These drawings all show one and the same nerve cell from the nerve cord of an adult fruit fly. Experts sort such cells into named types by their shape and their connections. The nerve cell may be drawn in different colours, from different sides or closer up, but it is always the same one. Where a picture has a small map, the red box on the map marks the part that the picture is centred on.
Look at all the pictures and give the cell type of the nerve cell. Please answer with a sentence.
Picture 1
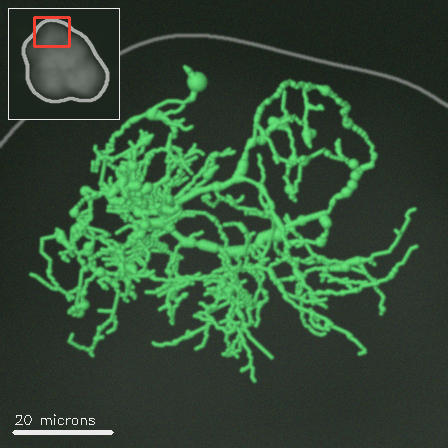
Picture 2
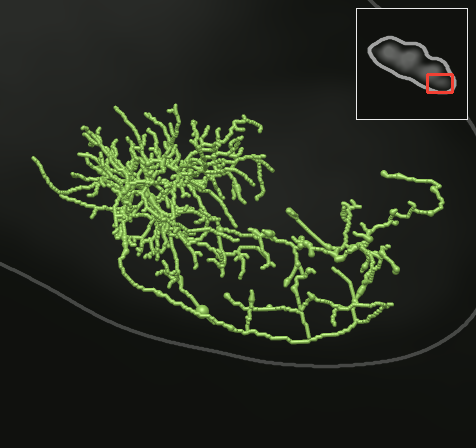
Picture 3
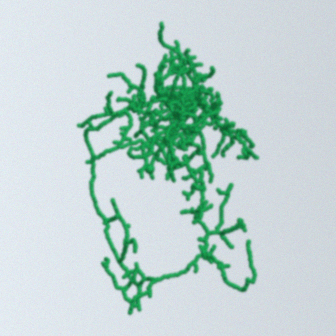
The cell type is IN19B068.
